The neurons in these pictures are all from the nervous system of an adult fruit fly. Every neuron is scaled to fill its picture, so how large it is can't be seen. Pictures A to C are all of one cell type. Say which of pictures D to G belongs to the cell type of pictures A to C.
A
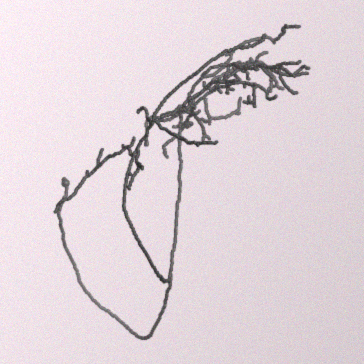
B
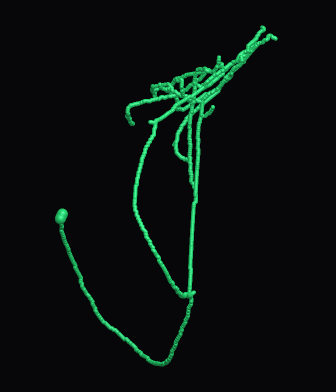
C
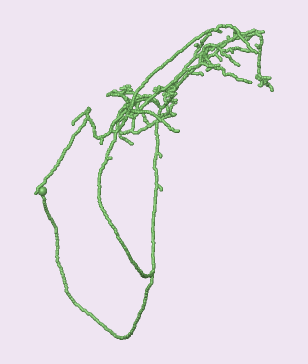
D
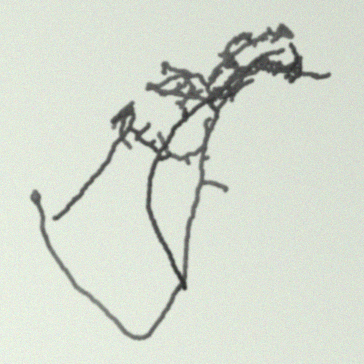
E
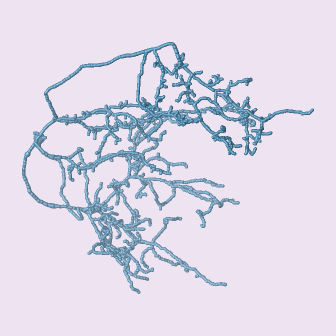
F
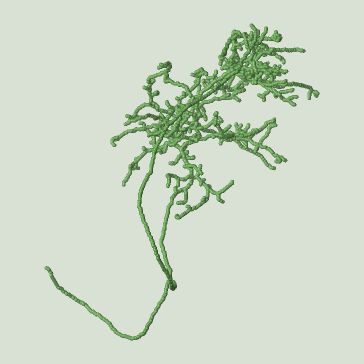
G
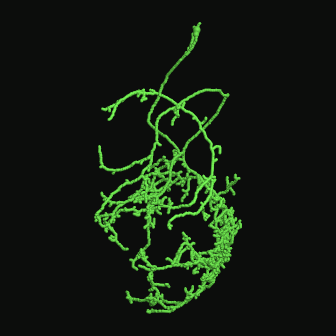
D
